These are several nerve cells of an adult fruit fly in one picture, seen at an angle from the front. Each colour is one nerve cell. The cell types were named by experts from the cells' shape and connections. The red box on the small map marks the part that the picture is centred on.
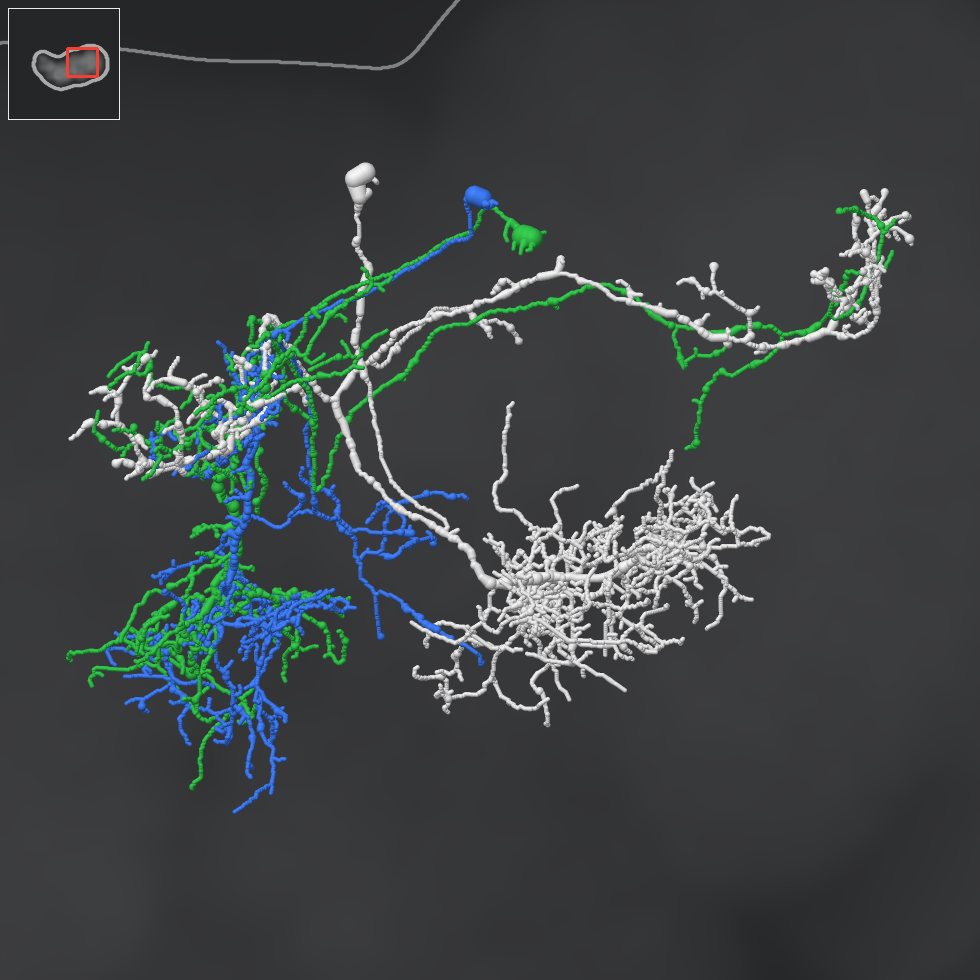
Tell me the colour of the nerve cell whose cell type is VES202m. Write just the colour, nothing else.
green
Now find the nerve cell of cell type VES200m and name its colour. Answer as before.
blue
